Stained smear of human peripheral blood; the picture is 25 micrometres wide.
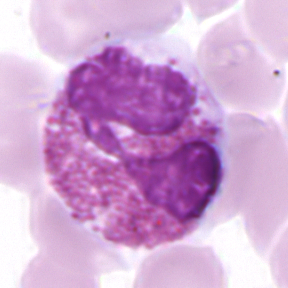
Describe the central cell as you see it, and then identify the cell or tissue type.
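You can see the nucleus here is split into two lobes, linked by a thinner strand. One lobe sits at the top of the cell, the other down at the lower right. The chromatin takes a deep purple stain, and there are no nucleoli to be seen. This is an eosinophil.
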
